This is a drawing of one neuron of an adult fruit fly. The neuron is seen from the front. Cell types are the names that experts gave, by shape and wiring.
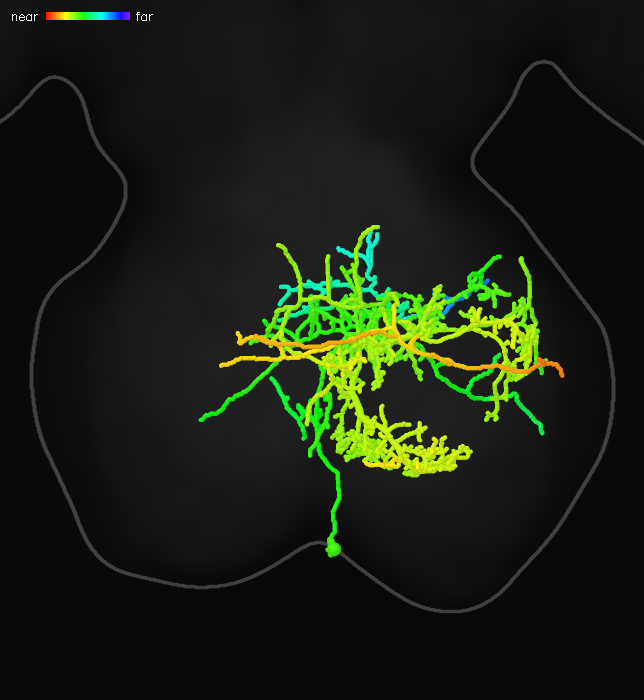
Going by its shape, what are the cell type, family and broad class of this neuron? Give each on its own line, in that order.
IN06B016
hemilineage 06B
nerve-cord intrinsic neuron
